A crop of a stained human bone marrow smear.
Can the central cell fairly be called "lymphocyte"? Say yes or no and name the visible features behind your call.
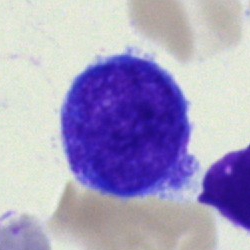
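The outline is round. The chromatin is finely stippled rather than coarsely clumped.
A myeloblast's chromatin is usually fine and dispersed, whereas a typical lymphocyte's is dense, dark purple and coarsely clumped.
This feature goes with blast and against lymphocyte. The cytoplasm forms a scant, deep blue rim.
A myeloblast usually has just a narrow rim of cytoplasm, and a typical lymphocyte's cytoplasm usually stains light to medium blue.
The scant rim supports blast, and its deep blue colour counts against lymphocyte. No distinct granules are seen in the cytoplasm.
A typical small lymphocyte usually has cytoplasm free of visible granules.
This feature goes with lymphocyte. Small bleb-like projections stand out from the lower right edge. Taken together, the features make this cell a blast, not a lymphocyte.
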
